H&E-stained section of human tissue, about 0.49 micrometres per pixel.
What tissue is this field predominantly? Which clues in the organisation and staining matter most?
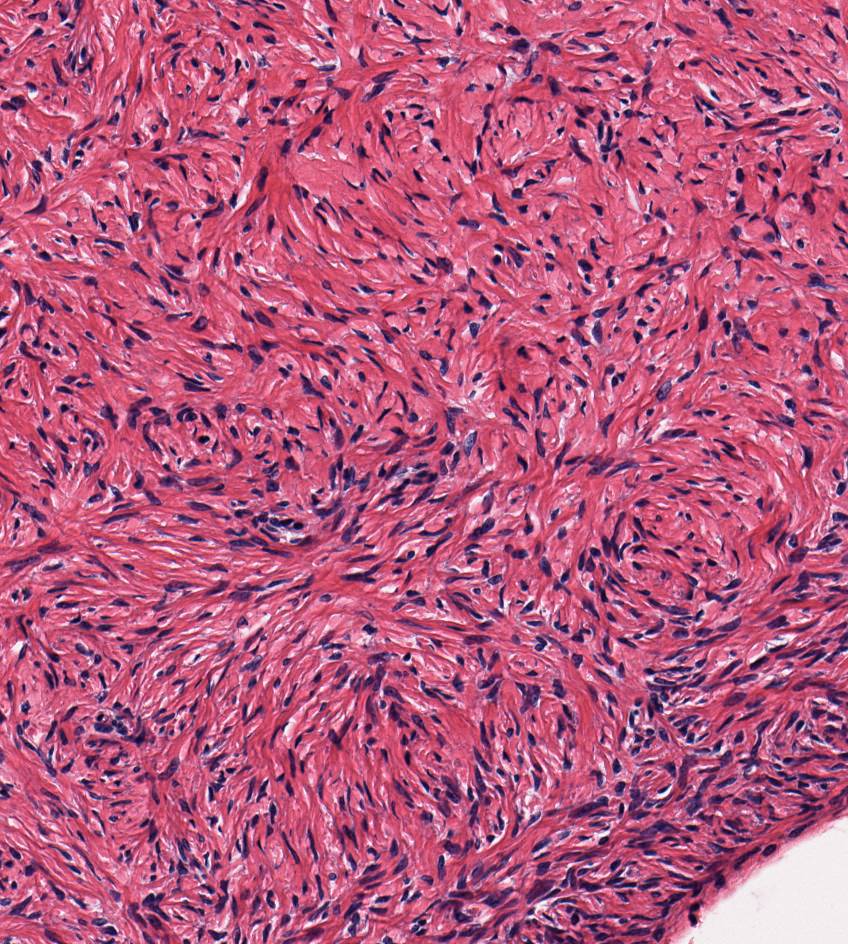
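This is ovarian cortex. Spindle cells fill the whole field in short interlacing bundles running in many directions, and in several places they wind into rounded whorls, one of them right of centre.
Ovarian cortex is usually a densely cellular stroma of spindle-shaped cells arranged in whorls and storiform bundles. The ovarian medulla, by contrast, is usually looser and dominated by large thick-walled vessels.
The nuclei are elongated, slender and dark-staining, and the cell borders are indistinct, so the cytoplasm merges with the surrounding pink fibres.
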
